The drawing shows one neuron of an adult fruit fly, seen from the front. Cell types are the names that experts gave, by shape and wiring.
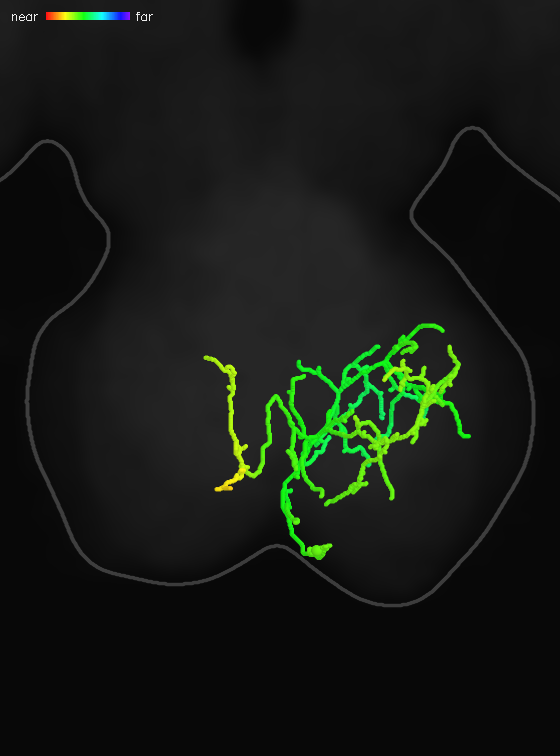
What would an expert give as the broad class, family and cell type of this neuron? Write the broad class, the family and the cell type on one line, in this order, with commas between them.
nerve-cord intrinsic neuron, hemilineage 05B, IN05B064_b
